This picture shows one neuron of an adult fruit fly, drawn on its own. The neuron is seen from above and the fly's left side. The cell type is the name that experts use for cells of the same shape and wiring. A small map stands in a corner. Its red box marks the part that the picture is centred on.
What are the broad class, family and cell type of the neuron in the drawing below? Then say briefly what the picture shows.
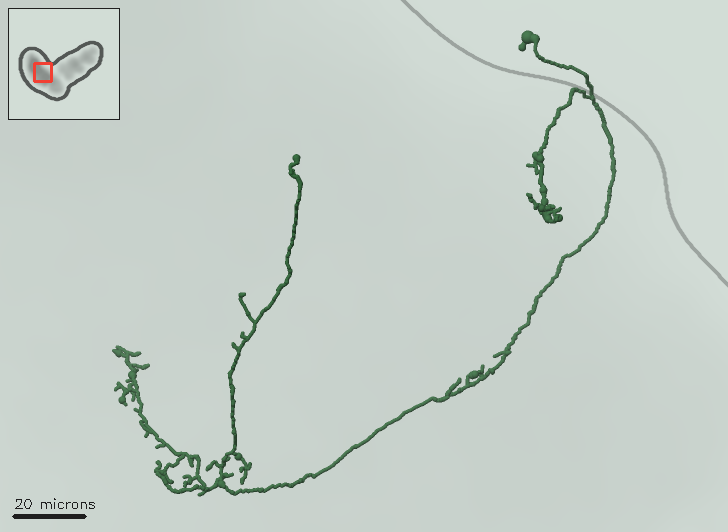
It is a central-brain intrinsic neuron. Its family is called class Kenyon Cell. Its cell type is KCab-p. Its cell body lies at the upper right of the picture. From left to right in the picture it spans about 140 microns. The picture shows dozens of branch ends.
